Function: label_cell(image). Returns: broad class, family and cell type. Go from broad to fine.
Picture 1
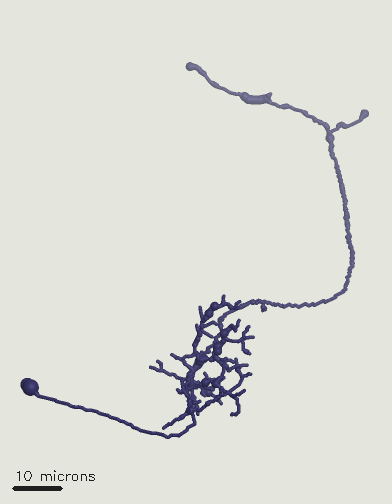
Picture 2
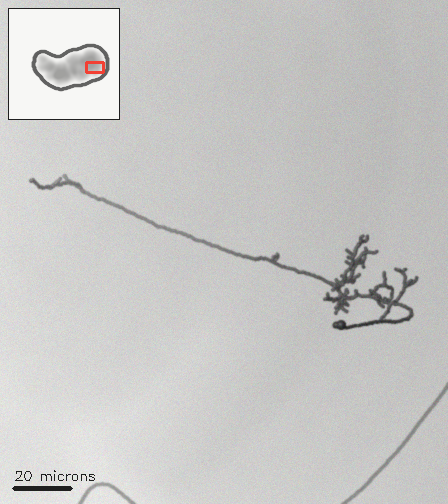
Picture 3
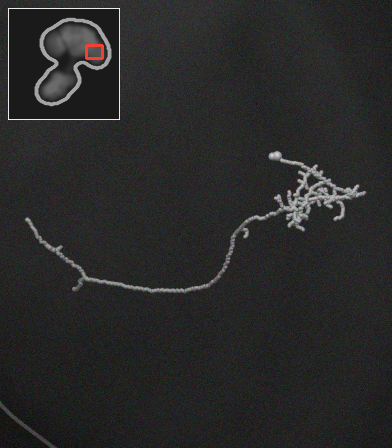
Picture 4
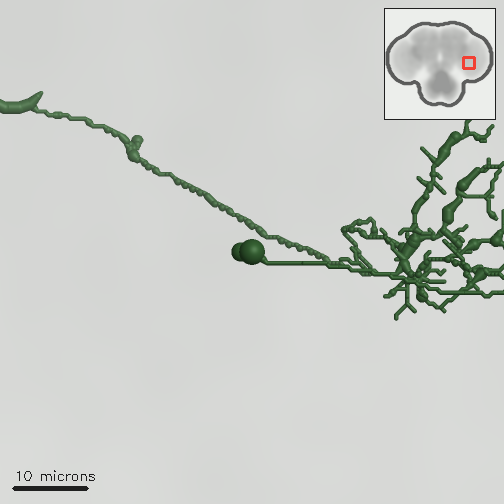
optic-lobe intrinsic neuron; TmY; TmY3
